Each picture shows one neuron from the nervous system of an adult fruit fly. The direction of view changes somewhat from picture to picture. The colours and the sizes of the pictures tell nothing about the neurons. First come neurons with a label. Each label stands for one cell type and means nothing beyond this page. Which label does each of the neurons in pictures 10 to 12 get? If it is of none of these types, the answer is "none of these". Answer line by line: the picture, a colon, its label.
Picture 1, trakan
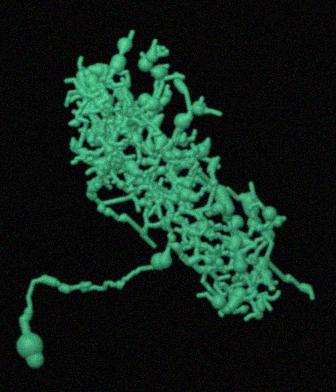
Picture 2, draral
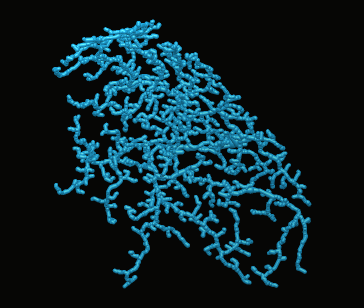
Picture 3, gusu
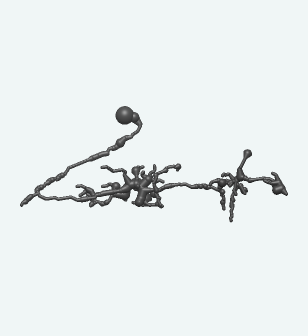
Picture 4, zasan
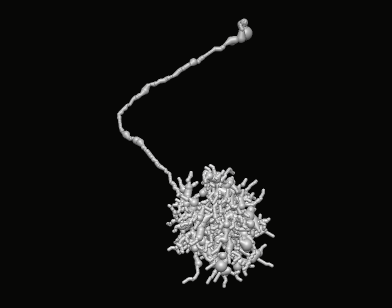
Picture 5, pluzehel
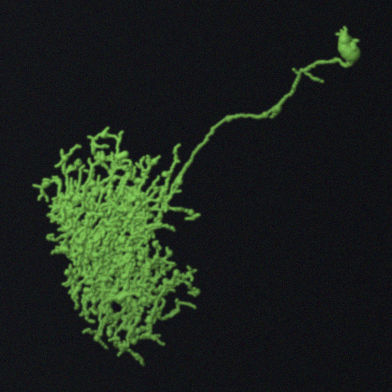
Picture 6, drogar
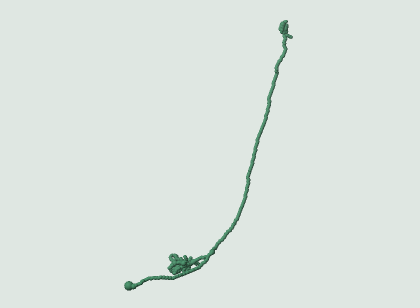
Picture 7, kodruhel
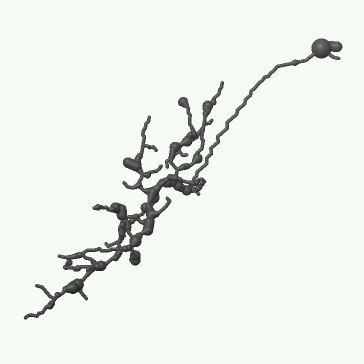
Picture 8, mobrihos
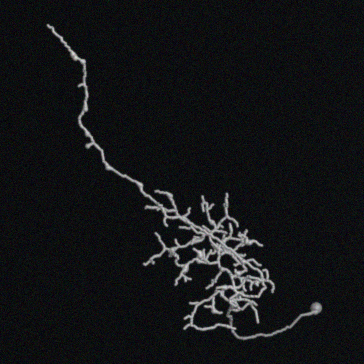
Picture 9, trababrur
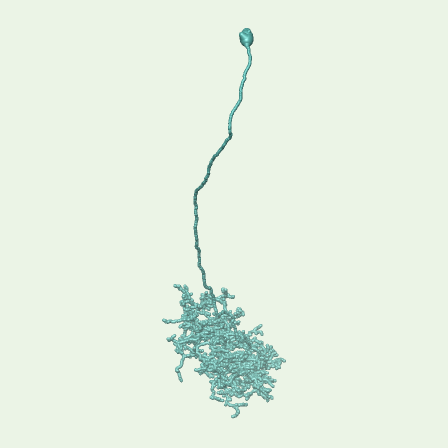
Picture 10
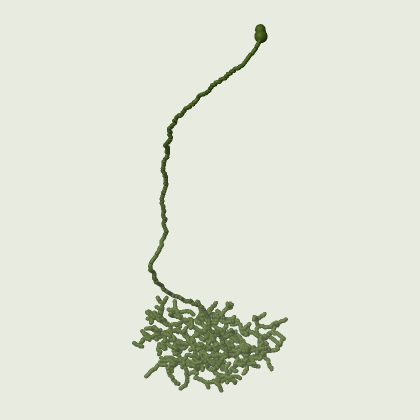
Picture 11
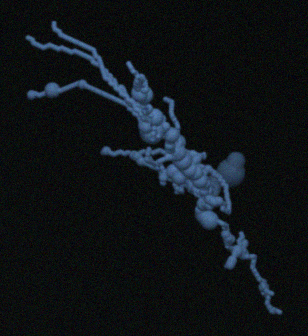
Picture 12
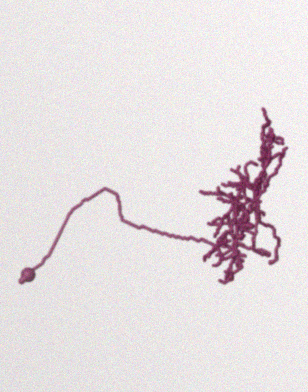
10: trababrur
11: kodruhel
12: mobrihos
